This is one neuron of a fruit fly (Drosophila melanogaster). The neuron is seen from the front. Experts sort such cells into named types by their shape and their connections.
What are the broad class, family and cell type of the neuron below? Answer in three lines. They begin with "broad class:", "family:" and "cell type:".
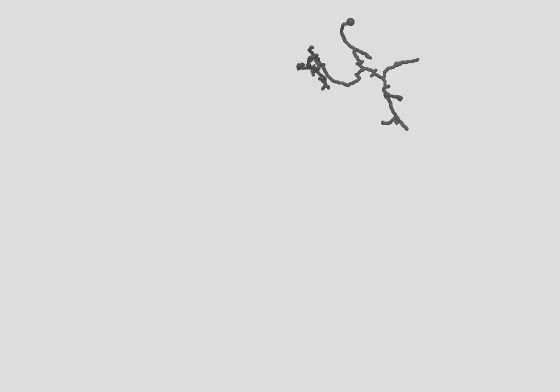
broad class: central-brain intrinsic neuron
family: hemilineage SMPpd1
cell type: CB2720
